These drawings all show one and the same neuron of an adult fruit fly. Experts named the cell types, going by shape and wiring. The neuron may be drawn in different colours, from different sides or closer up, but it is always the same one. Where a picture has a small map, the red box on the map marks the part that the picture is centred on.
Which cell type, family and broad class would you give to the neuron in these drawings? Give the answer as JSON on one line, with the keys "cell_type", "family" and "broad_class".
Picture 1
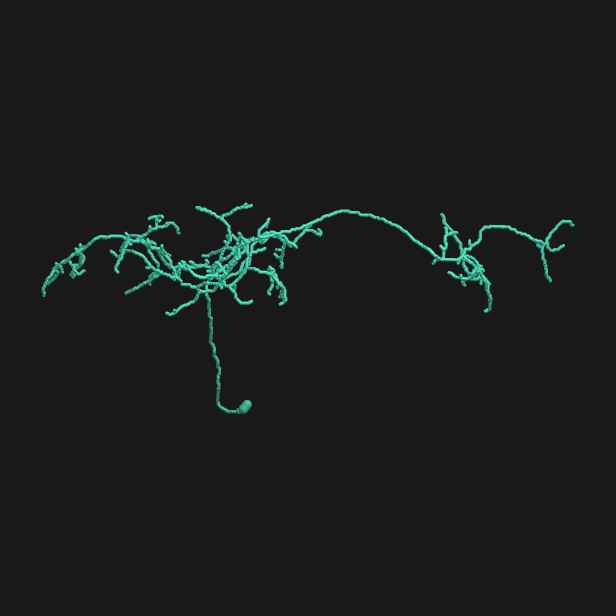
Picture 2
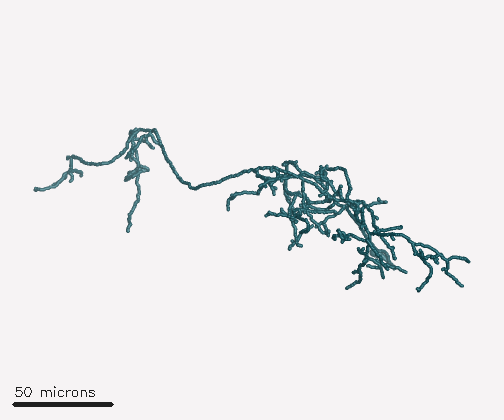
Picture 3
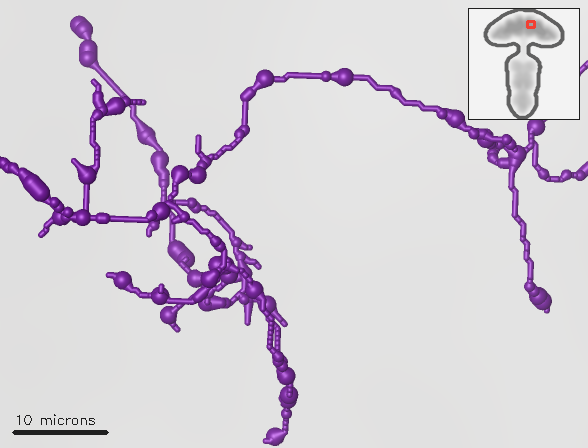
{"cell_type": "SIP076", "family": "hemilineage DM6_dorso_lateral", "broad_class": "central-brain intrinsic neuron"}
